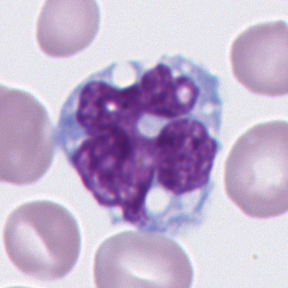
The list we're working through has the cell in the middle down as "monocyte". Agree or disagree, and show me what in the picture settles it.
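Decisive: pale greyish-blue cytoplasm, and several clear, round vacuoles in the cell. Verdict: monocyte fits; segmented neutrophil does not.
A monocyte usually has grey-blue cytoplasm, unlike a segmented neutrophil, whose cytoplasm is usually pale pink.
Cytoplasm colour therefore favours monocyte and tells against segmented neutrophil.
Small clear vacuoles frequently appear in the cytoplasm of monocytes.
Vacuoles here agree with monocyte. Otherwise seen: roughly round outline with slightly irregular edge; nucleus filling most of the cell; chromatin dark purple, coarsely clumped; no coarse coloured granules in the cytoplasm.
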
